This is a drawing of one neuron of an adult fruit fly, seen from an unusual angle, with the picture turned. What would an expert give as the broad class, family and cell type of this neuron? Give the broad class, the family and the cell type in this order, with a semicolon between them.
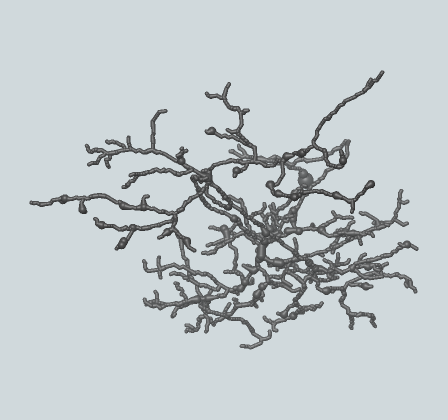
optic-lobe intrinsic neuron; Tlp; Tlp11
